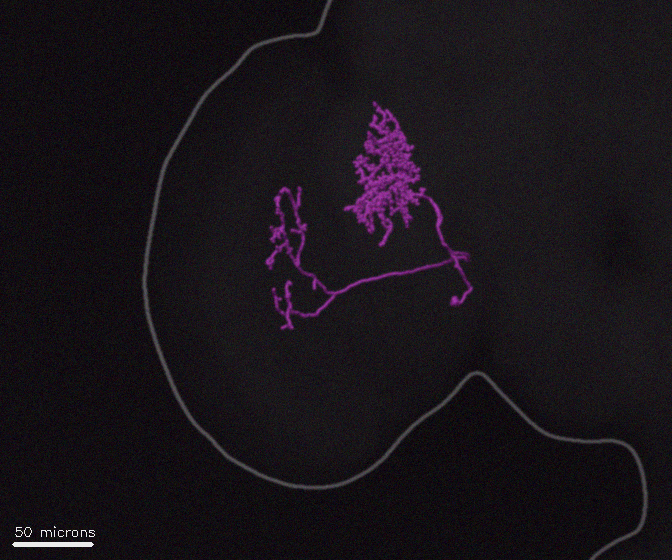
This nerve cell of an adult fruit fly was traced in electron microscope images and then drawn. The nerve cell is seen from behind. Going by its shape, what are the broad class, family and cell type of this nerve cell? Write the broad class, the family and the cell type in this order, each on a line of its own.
optic-lobe intrinsic neuron
MeLo
MeLo12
